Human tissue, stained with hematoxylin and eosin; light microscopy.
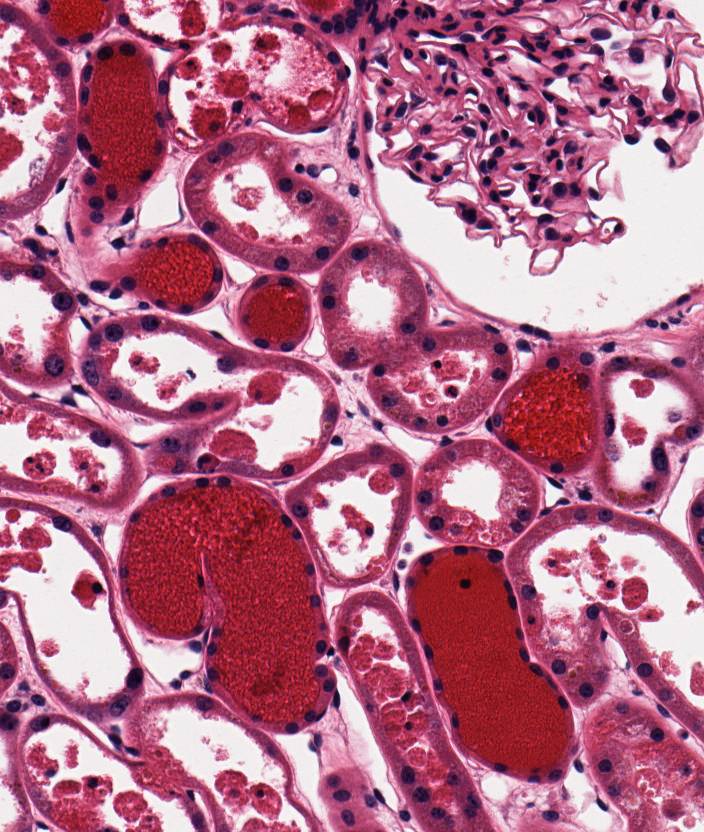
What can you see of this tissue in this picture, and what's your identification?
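Look at the tubules, crowded over most of the field in round, oval and curved profiles, with a glomerulus in the upper right corner. A single layer of cuboidal cells, with round dark nuclei and pink cytoplasm, lines them. Stroma between them is scant. This is renal cortex.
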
